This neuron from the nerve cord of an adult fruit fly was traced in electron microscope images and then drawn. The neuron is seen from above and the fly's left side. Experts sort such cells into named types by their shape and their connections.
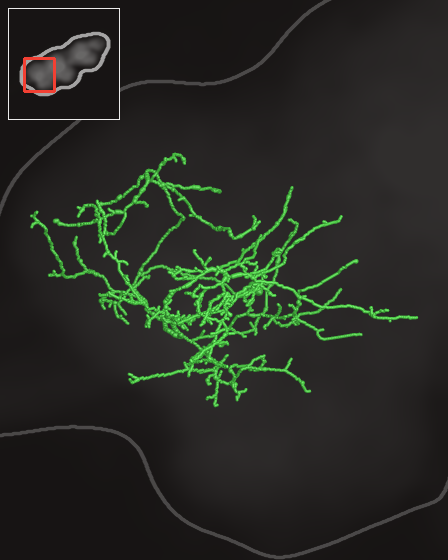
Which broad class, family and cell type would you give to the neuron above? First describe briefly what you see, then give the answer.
Dozens of branch ends can be seen. As drawn here it is wider than it is tall. This is a nerve-cord intrinsic neuron. Its family is hemilineage 04B. It is of cell type IN04B028.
